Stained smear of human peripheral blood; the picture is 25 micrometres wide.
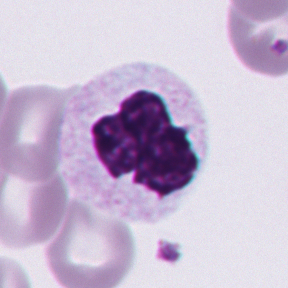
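Segmented neutrophil at the centre of a stained smear of human peripheral blood. Its chromatin is dark purple and dense, with coarse clumps, and no nucleoli are visible in the nucleus. Fine, dust-like pinkish-lilac granules are scattered evenly through the cytoplasm. Red cells touch its left edge.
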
